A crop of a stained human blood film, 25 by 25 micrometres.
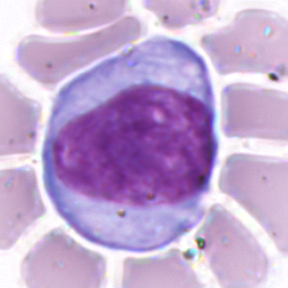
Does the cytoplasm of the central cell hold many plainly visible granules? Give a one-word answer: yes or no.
No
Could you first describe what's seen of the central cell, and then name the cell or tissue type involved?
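Look first at the outline: smooth and rounded. Now the nucleus, which is oval, about 15 by 11 micrometres, with a smooth border and no notches or lobes. The pale blue cytoplasm lies in bands above and below it and thins out at the left and right sides. Put together, this is a plasma cell.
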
